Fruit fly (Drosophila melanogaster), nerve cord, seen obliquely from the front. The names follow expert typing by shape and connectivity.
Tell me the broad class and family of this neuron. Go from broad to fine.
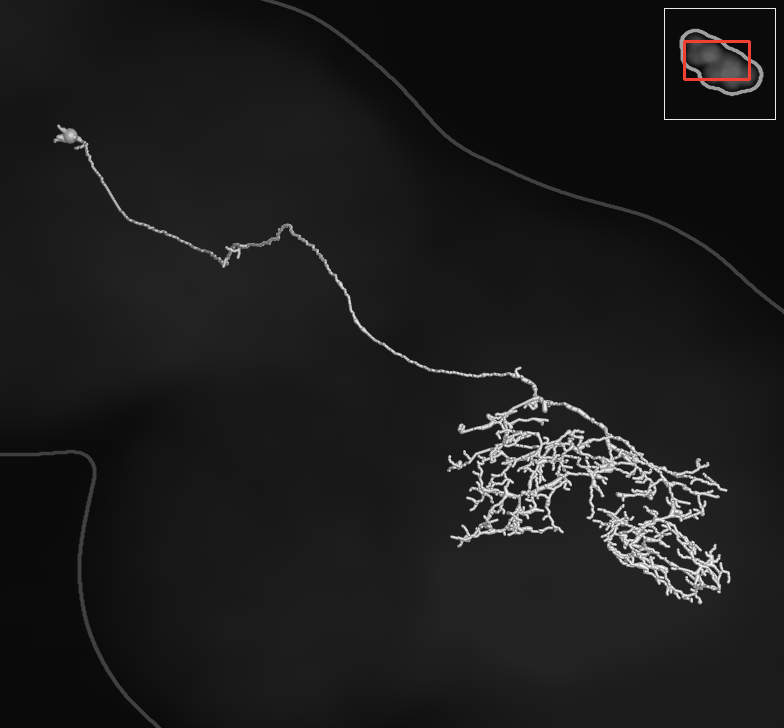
nerve-cord intrinsic neuron; hemilineage 06B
